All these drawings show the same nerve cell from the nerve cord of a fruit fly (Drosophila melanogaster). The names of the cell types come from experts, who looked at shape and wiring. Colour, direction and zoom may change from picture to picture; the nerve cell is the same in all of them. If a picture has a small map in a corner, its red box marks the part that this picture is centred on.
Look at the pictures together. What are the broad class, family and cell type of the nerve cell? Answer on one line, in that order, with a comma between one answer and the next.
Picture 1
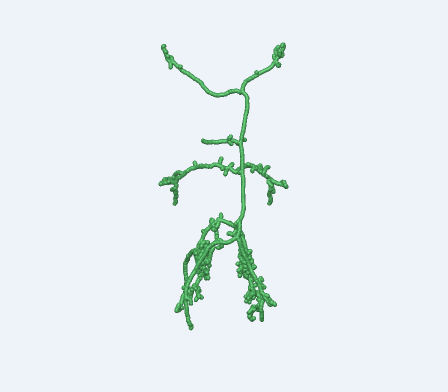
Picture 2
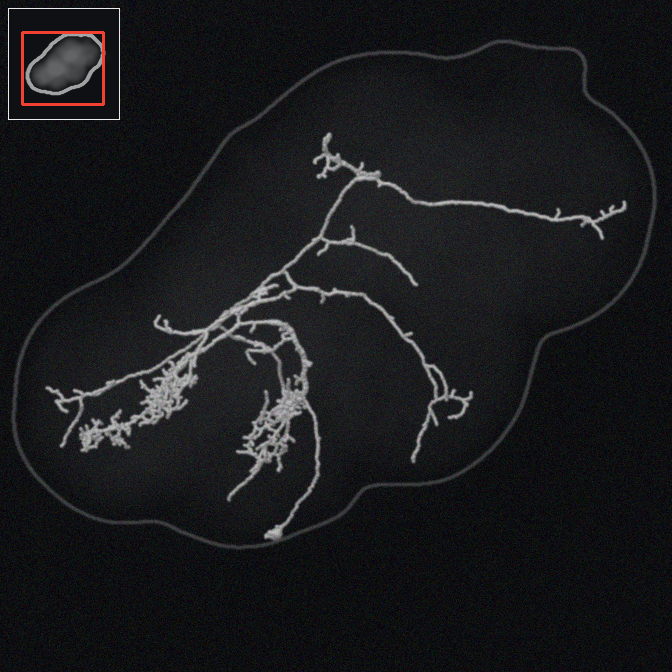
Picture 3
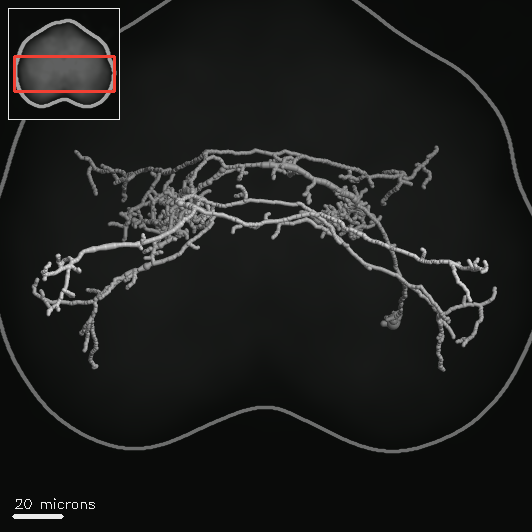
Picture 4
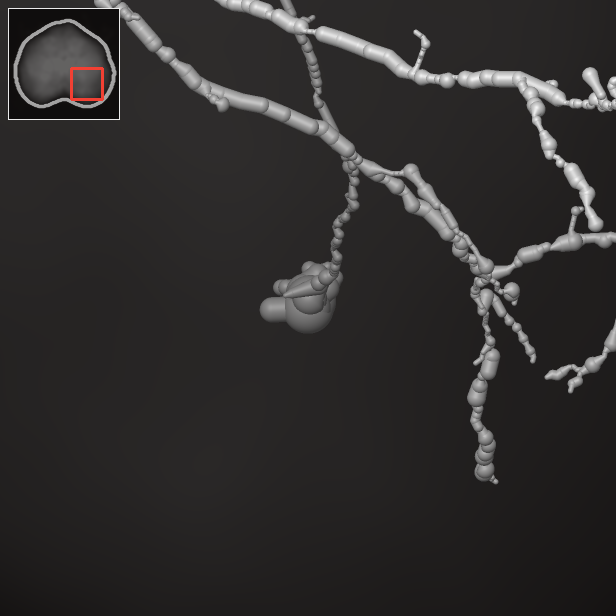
nerve-cord intrinsic neuron, hemilineage 07B, IN07B002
